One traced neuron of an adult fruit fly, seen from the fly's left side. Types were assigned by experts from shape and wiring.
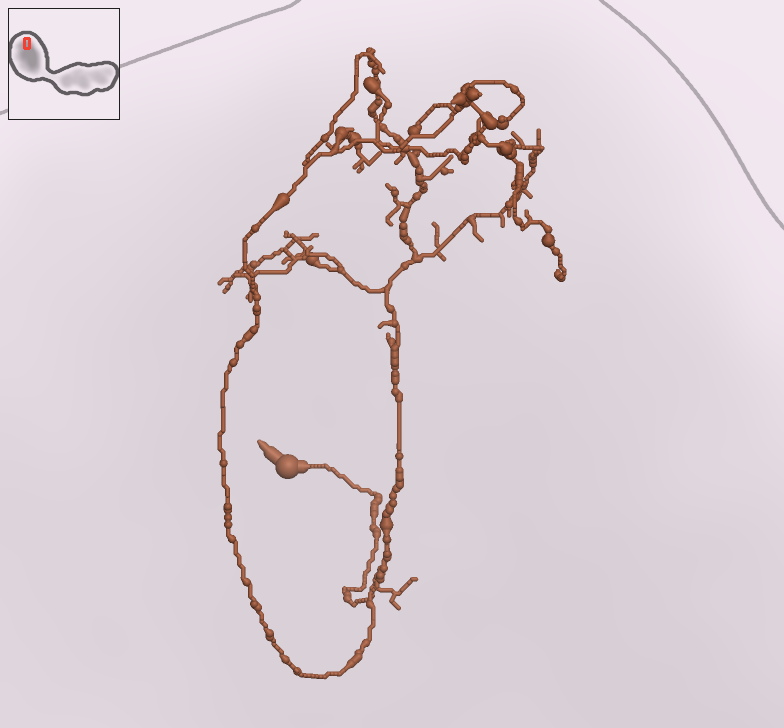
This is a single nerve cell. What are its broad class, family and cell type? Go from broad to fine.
central-brain intrinsic neuron; hemilineage SLPal1; CB1392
